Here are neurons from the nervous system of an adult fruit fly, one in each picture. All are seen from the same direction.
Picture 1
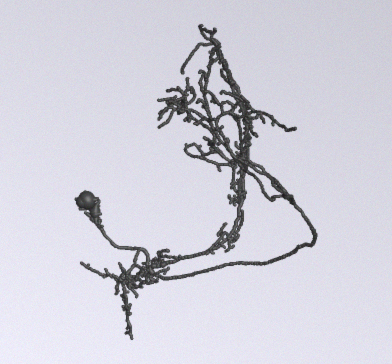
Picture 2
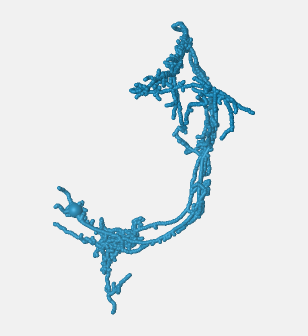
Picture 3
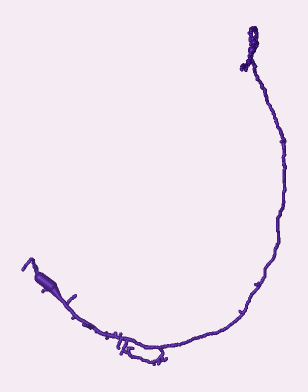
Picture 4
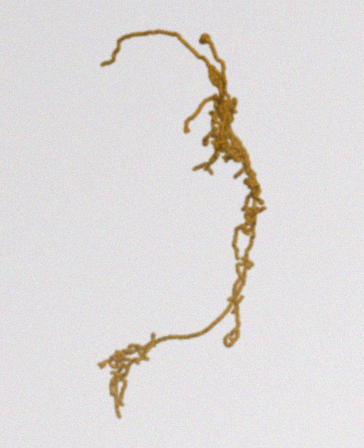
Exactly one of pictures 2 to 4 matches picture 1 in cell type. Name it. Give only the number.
2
